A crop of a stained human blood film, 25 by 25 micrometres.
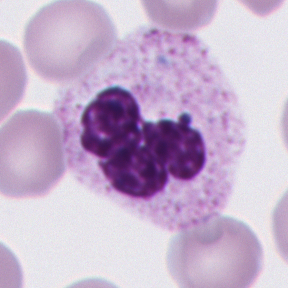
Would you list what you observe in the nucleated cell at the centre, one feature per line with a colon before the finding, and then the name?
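Outline: roughly oval, smooth
Nucleus: small round knob protruding at upper right
Granules: fine, pinkish-purple, throughout the cytoplasm
Vacuoles: none seen in the cytoplasm
Name: segmented neutrophil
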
